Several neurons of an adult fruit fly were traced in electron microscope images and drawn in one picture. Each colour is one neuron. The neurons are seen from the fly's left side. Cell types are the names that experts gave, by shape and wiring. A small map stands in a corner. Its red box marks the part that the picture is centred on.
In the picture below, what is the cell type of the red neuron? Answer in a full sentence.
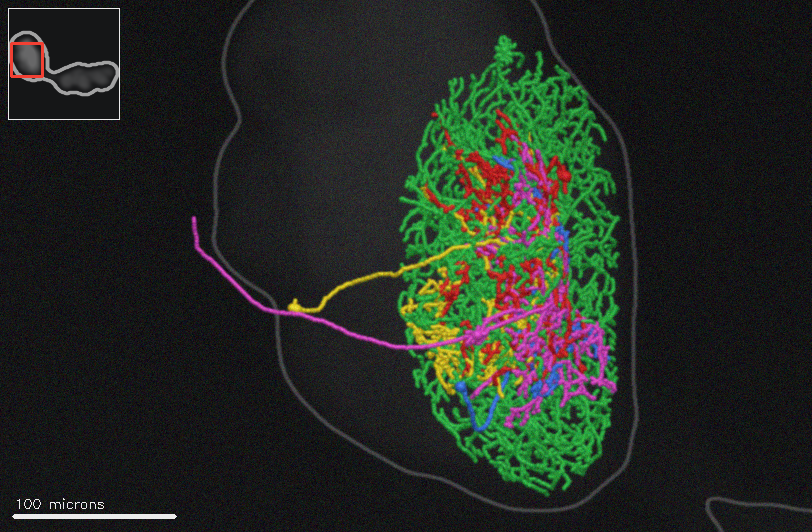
The cell type is PS307.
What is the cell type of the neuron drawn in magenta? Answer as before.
The cell type is PS348.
